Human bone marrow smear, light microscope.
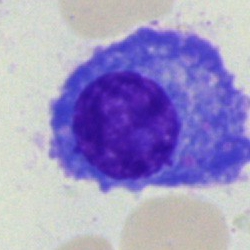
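Plasma cell, central, with an irregular edge that is ragged and finely scalloped. Its cytoplasm stains a deep blue. Many small pale spaces are scattered through that cytoplasm, mostly to the right of the nucleus. On the same side of the nucleus lie a few faint pinkish granules.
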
